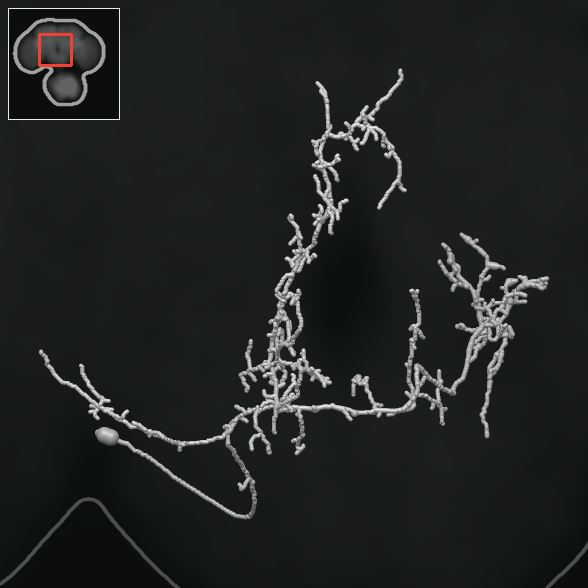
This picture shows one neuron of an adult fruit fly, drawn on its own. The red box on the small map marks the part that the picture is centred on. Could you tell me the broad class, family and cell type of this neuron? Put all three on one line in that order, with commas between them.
central-brain intrinsic neuron, hemilineage MD3, SAD105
